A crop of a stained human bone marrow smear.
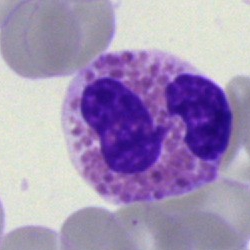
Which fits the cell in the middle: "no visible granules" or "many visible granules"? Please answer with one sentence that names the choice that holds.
Many granules are visible within its cytoplasm.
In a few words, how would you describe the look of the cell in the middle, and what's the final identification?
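Outline first: round and smooth. Next, the nucleus is divided into two lobes lying side by side, one on the left and one on the right. Then the chromatin, which is dark purple and coarsely clumped. Last, the name: eosinophil.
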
